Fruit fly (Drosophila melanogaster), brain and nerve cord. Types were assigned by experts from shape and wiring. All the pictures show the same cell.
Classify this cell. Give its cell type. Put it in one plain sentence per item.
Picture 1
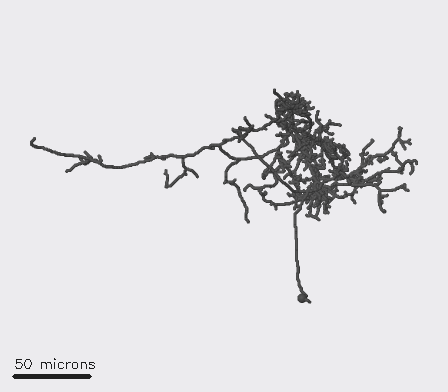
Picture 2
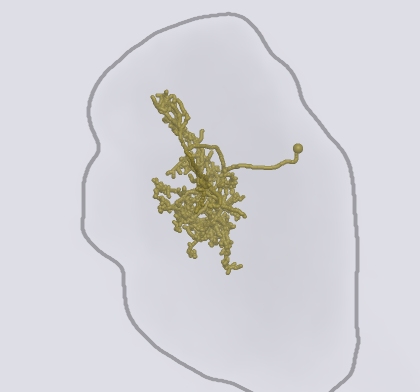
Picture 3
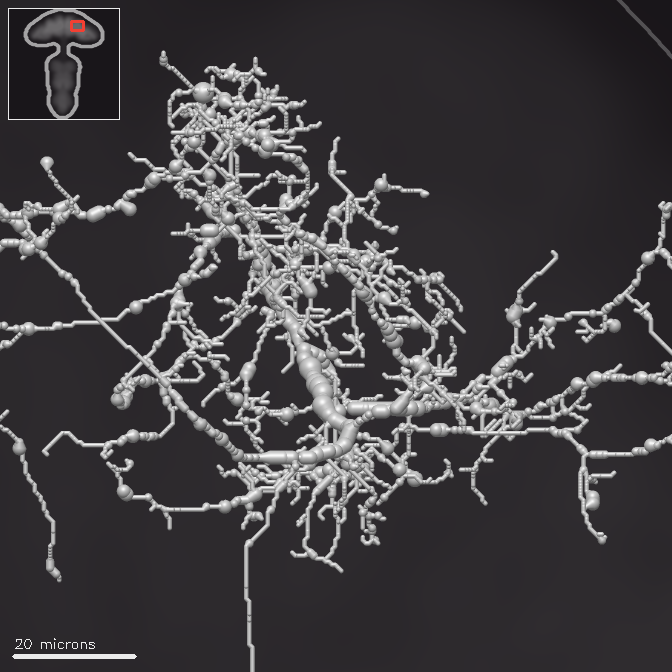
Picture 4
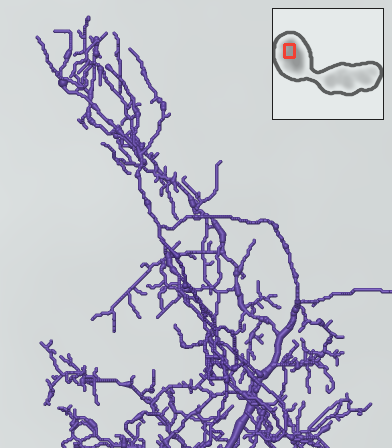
The cell type is AVLP746m.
